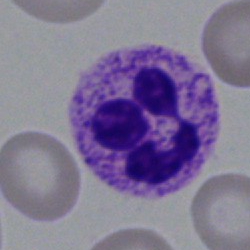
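Segmented neutrophil, the central cell in a stained human bone marrow smear. The nucleus is divided into three lobes, and its chromatin is dark purple and densely condensed. Plentiful cytoplasm forms a wide rim around the nucleus and is filled with many purple granules.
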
